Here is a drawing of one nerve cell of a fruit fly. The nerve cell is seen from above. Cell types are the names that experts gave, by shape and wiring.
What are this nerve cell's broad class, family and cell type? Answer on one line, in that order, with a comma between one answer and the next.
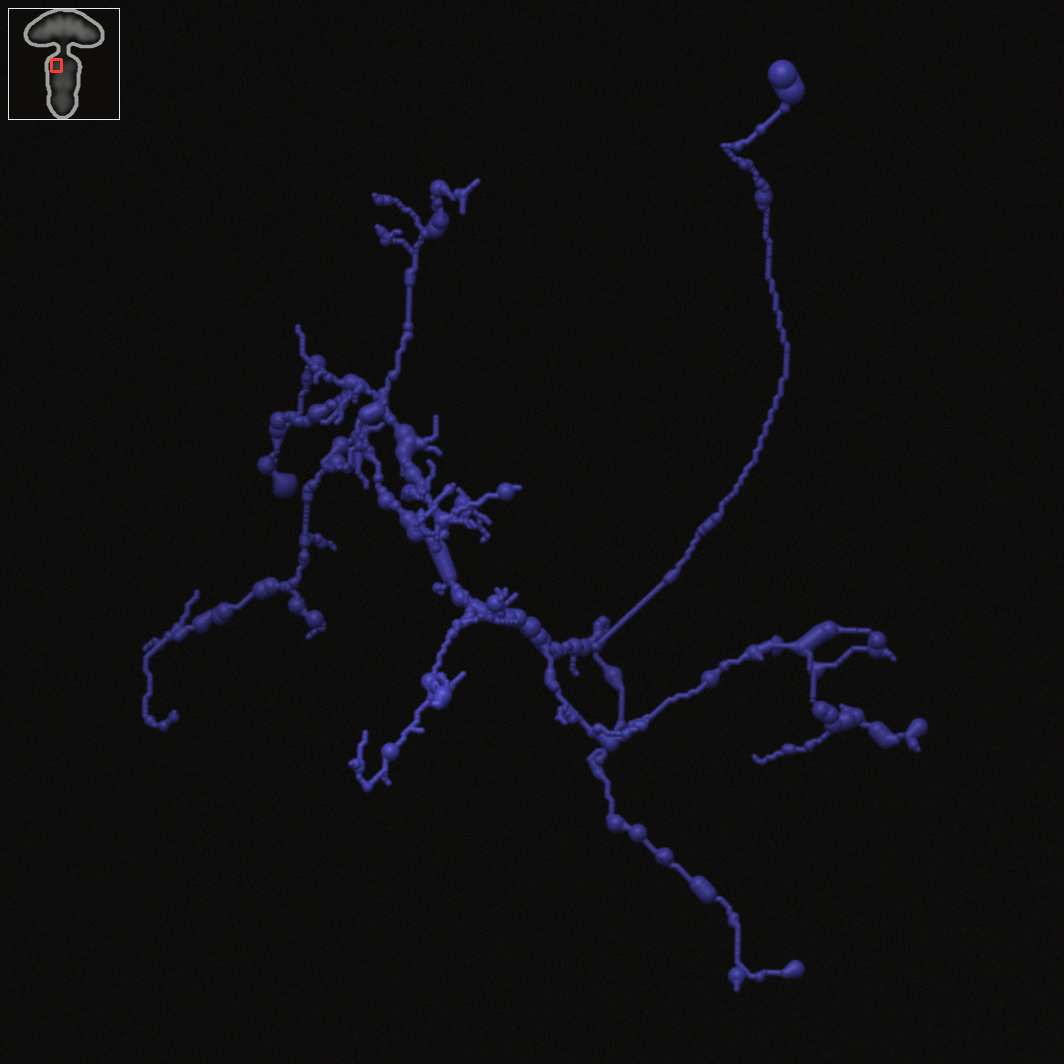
nerve-cord intrinsic neuron, hemilineage 09A, IN09A061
